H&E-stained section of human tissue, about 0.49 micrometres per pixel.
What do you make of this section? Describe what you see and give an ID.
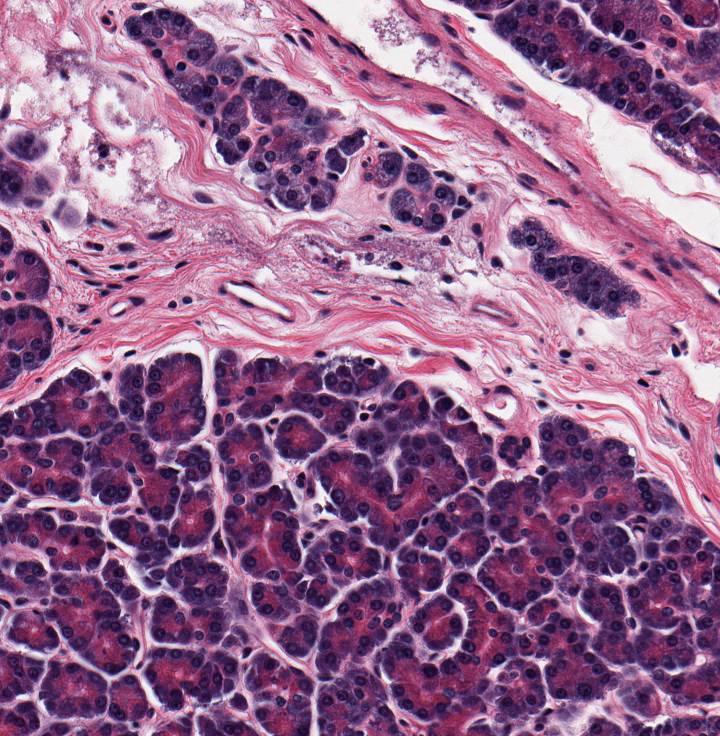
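Densely packed glandular parenchyma fills the lower half; a band of pink fibrous connective tissue crosses the upper part diagonally. Glandular cells form small rounded acini, arranged radially around tiny central lumina. Acinar cells: purple basophilic basal cytoplasm, pink-red eosinophilic apical cytoplasm facing the lumen. Small separate acinar clusters lie within the upper connective tissue. Tissue: pancreas.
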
